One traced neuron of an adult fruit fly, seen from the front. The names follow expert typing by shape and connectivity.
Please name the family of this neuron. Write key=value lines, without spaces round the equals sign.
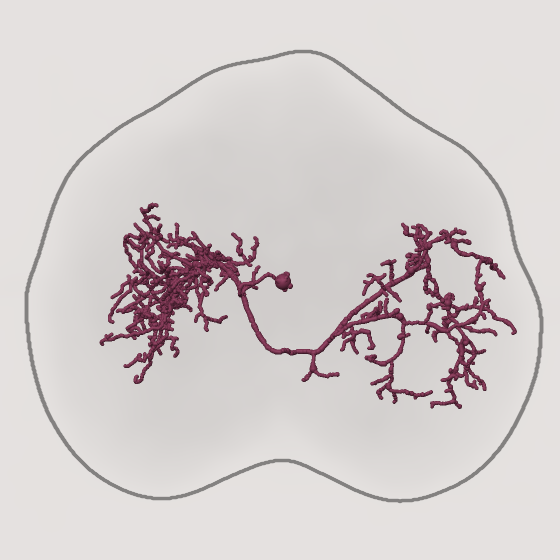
family=hemilineage 01A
